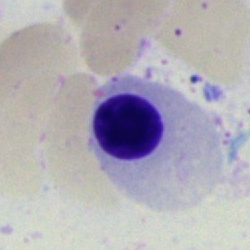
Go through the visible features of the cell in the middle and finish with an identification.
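Position of the nucleus comes first: off-centre, toward the upper left of the cell. Its chromatin is dense and dark purple, showing little visible texture. The cytoplasm is abundant, covering more area than the nucleus, and is a pale lilac-blue. That completes the list; the cell is an erythroblast.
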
